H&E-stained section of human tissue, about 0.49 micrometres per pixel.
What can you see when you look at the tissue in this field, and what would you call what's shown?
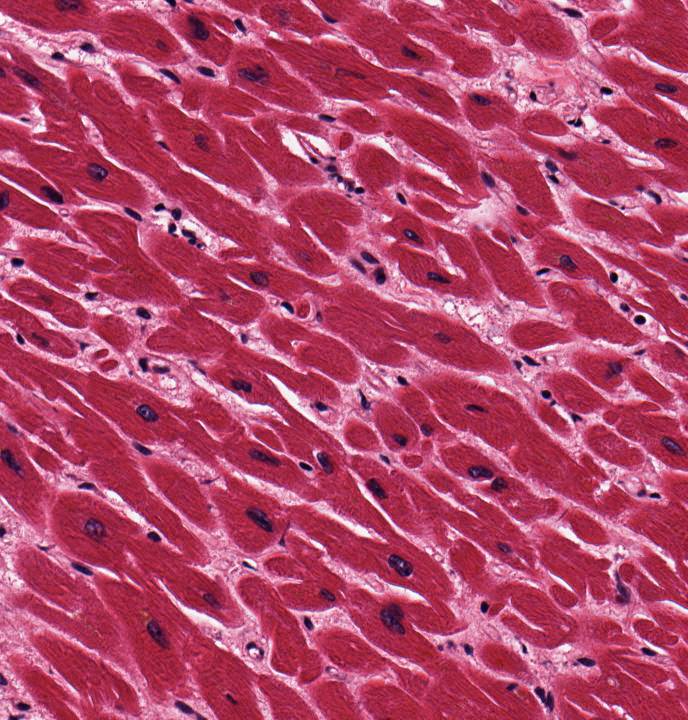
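Here the muscle fibres branch and join neighbours rather than running as separate straight strands; their cytoplasm stains deep red with eosin. Between them is thin, pale, loose connective tissue with small dark elongated nuclei scattered in the spaces. It's the left ventricle of the heart.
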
